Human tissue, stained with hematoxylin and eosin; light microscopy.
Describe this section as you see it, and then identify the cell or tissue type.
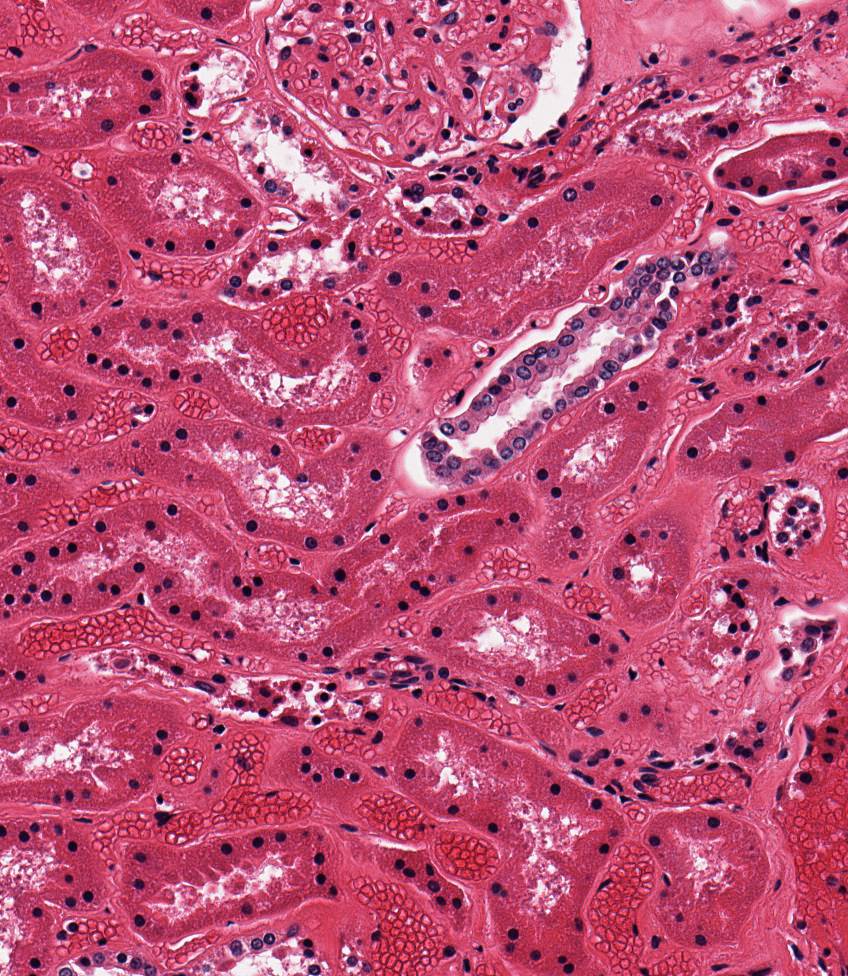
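One glomerulus, a rounded tuft of capillary loops, sits top centre. Most tubules have cuboidal, deeply eosinophilic cells with round dark nuclei. A wide-lumened tubule crosses the centre diagonally, lower left to upper right, its nuclei more crowded and darker purple than elsewhere. That's renal cortex.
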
